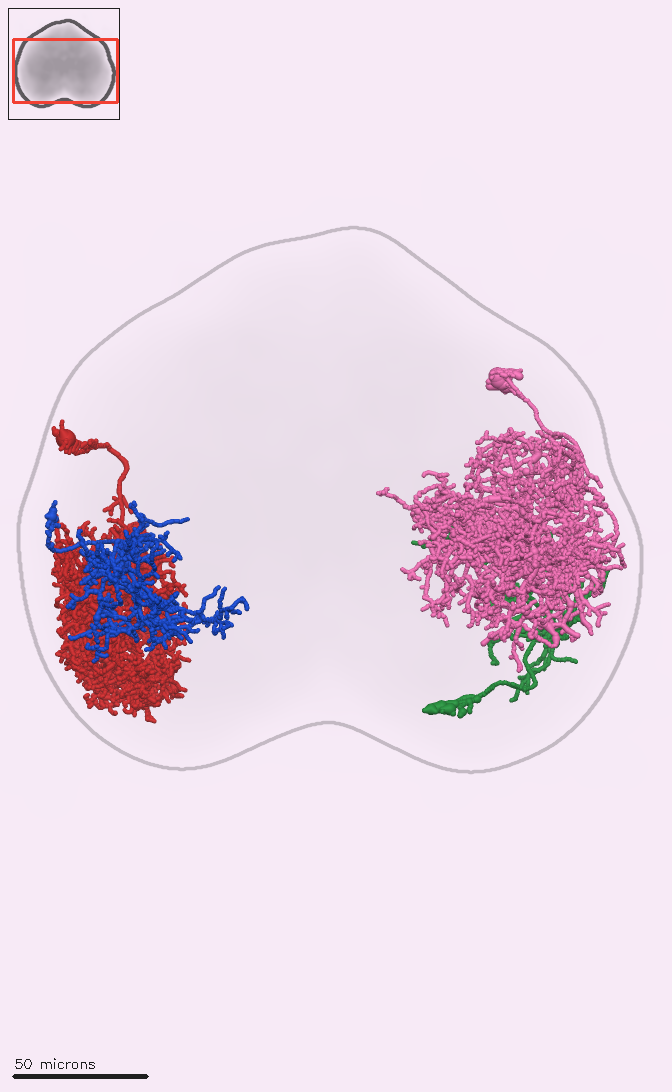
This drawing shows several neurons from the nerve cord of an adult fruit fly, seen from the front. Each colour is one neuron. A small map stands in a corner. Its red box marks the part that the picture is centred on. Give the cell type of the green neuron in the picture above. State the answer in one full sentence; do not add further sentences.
By its cell type, the neuron is INXXX471.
